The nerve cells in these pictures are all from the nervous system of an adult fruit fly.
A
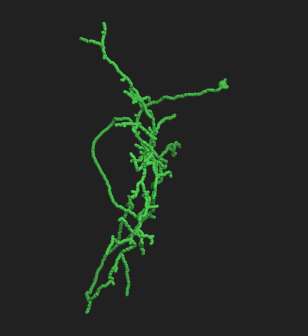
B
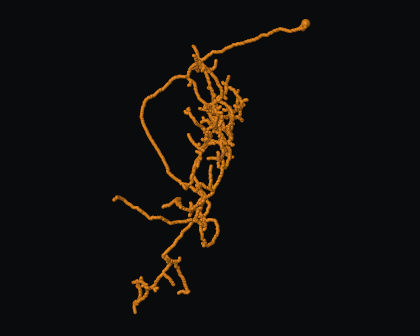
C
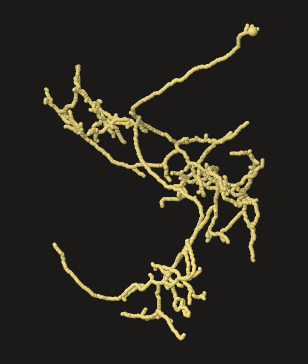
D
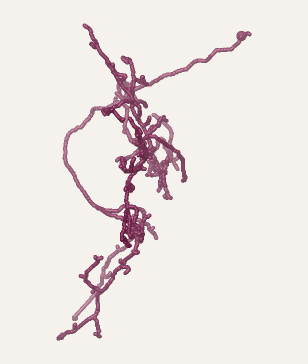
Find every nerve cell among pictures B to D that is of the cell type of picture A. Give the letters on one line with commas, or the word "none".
B, D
